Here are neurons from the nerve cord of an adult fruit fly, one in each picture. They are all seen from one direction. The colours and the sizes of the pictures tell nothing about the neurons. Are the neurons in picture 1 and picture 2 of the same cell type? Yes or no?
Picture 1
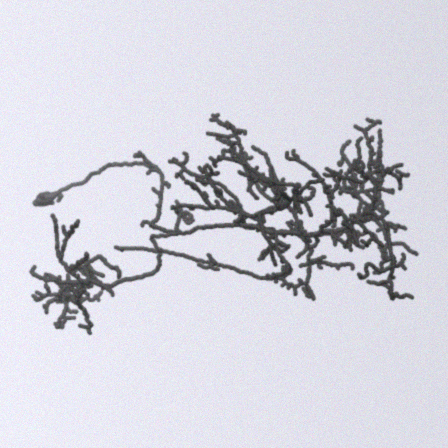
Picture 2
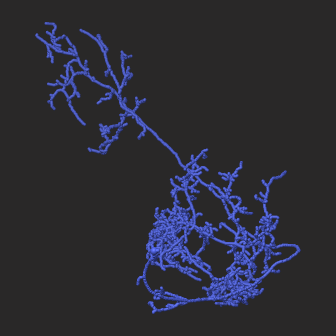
no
